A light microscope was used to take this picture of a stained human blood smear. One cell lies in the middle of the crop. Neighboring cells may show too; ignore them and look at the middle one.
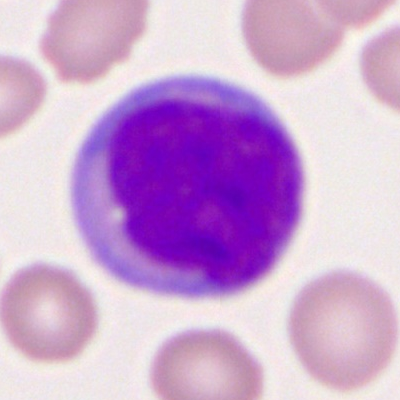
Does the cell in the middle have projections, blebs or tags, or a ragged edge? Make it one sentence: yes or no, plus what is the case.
No, what this cell has is a smooth outline, not a rough one.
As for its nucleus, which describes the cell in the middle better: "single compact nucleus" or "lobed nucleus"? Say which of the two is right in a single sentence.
Its nucleus forms a single compact mass of round, oval or kidney shape.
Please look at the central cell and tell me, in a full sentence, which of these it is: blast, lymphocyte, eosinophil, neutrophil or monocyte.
At the center of the crop sits a blast.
